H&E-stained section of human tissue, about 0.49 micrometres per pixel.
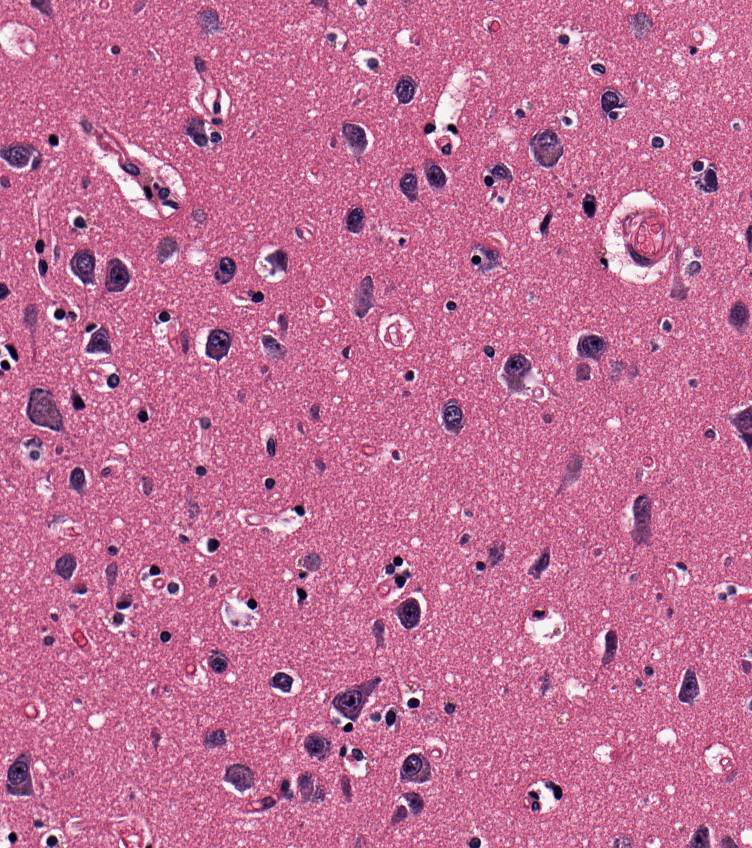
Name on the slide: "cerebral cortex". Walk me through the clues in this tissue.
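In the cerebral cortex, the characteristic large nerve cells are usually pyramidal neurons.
Large cells, matching that: neurons with angular, often triangular bodies and purplish cytoplasm, scattered throughout, for instance at the left edge and in the lower centre. Small cells: many, with small round dark nuclei and scant cytoplasm, lying among the larger cells and some right beside them. Background: a finely granular to fibrillary eosinophilic matrix dotted with many tiny clear vacuoles. Vessels: small ones in the upper left and upper right sit within clear spaces, the upper right one cut across as a round profile.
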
